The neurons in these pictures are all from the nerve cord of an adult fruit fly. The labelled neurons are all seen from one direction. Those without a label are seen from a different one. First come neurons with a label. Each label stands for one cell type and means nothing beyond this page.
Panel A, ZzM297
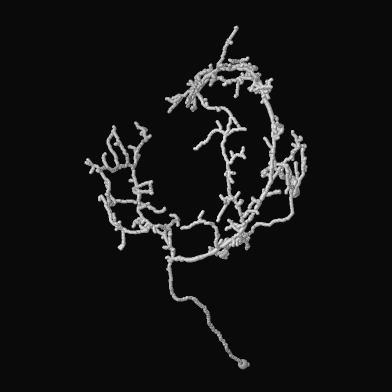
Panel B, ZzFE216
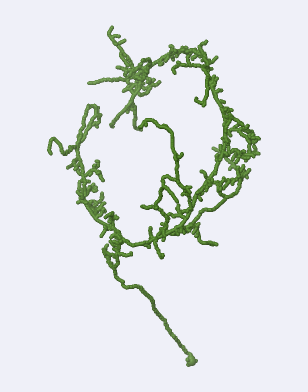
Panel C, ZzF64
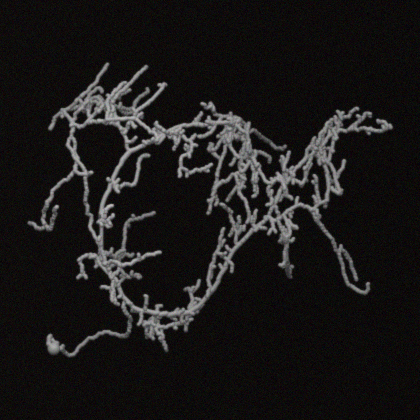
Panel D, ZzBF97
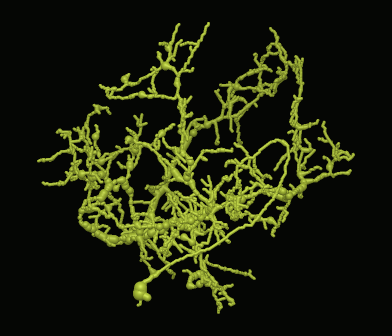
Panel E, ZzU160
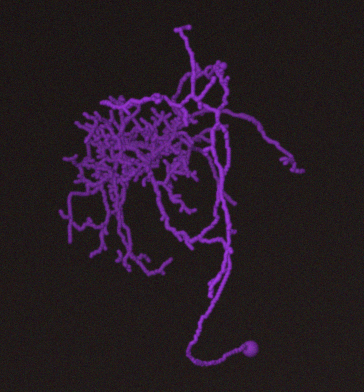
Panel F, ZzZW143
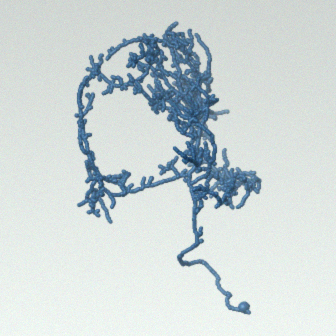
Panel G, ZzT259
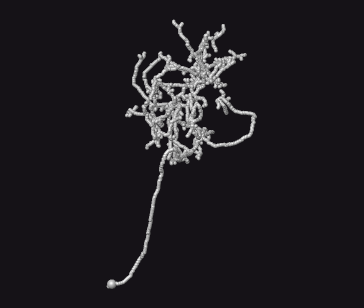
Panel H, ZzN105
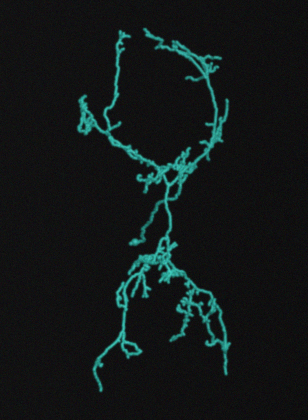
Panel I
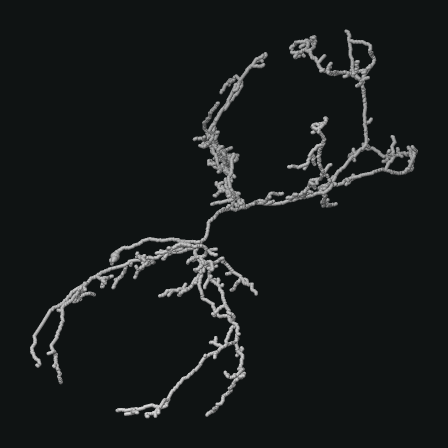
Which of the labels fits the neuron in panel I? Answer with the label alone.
ZzN105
